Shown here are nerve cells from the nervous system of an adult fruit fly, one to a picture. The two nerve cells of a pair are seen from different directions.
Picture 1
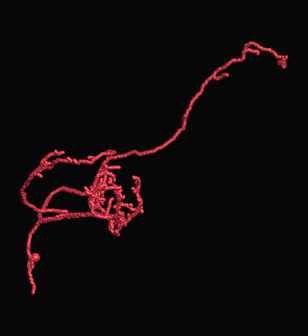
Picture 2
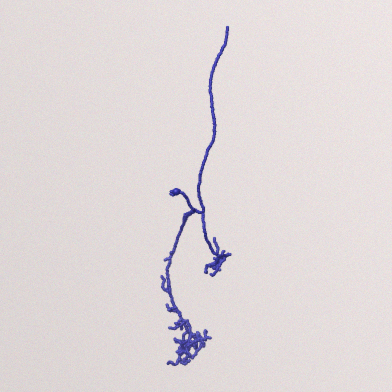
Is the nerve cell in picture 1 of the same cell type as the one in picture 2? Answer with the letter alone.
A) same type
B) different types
B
